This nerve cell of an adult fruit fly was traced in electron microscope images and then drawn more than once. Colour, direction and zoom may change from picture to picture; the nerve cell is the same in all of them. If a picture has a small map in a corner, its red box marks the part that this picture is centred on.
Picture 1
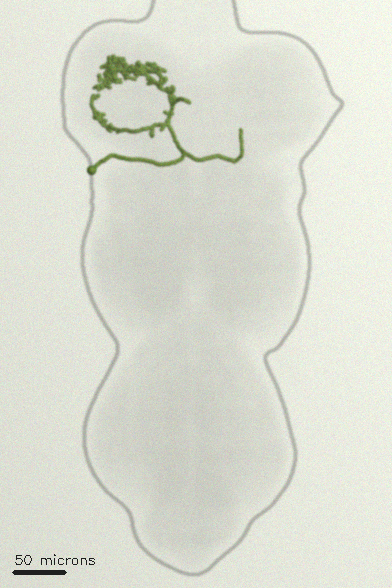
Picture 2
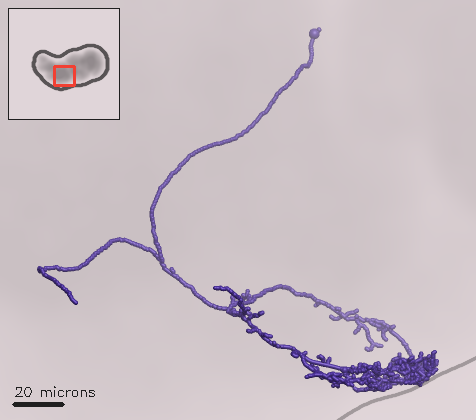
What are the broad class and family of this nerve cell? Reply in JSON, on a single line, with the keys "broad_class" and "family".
{"broad_class": "nerve-cord intrinsic neuron", "family": "hemilineage 23B"}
